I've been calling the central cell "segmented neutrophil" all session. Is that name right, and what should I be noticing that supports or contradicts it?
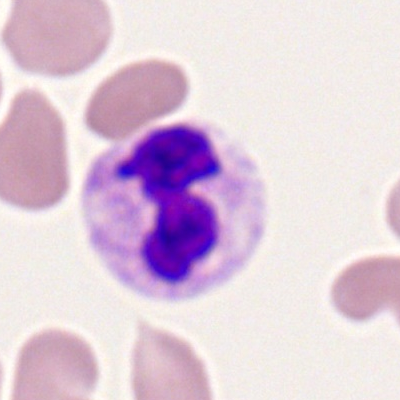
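Granules fine, faint, spread through abundant pale lilac-pink cytoplasm.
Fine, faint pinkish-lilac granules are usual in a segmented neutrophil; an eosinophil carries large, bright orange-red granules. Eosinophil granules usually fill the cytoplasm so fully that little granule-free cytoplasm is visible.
Verdict: segmented neutrophil fits; eosinophil does not. Nucleus: two lobes, one above the other.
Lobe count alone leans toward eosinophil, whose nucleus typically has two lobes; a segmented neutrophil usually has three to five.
Chromatin dark purple, coarsely clumped; no nucleoli visible; outline round, smooth.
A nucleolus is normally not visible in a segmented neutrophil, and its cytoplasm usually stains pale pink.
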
